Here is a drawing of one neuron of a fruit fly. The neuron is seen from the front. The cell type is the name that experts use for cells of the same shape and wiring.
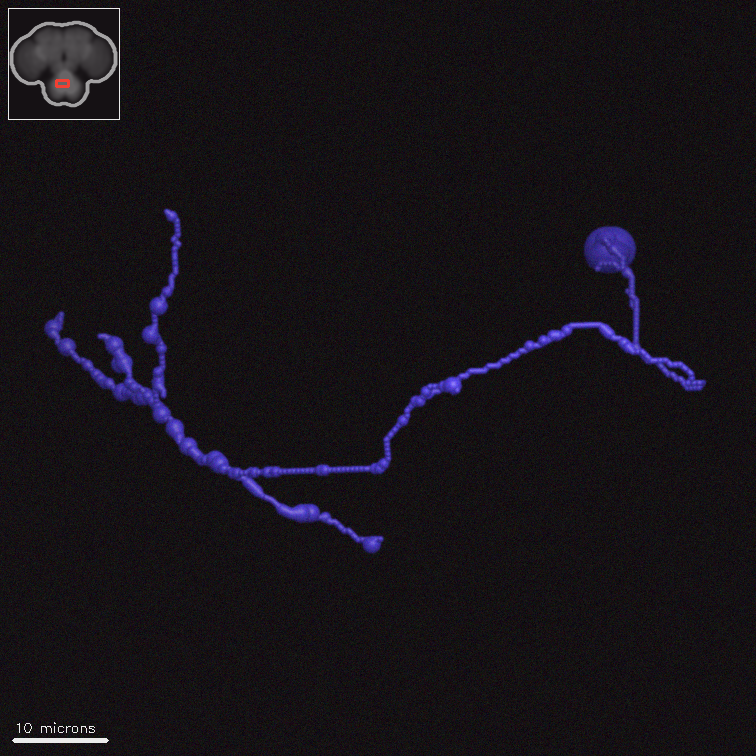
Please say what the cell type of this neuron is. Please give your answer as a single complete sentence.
To this neuron applies the cell type name IN12B056.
